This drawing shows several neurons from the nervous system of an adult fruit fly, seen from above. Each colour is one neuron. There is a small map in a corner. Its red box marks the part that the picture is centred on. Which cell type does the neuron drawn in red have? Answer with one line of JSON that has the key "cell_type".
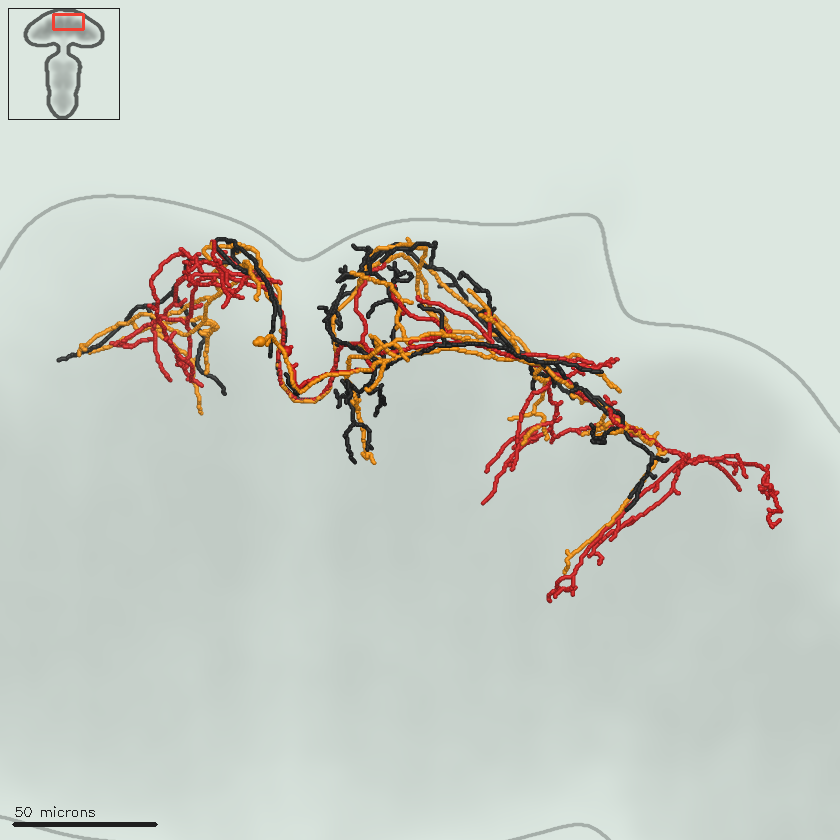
{"cell_type": "CRE037"}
